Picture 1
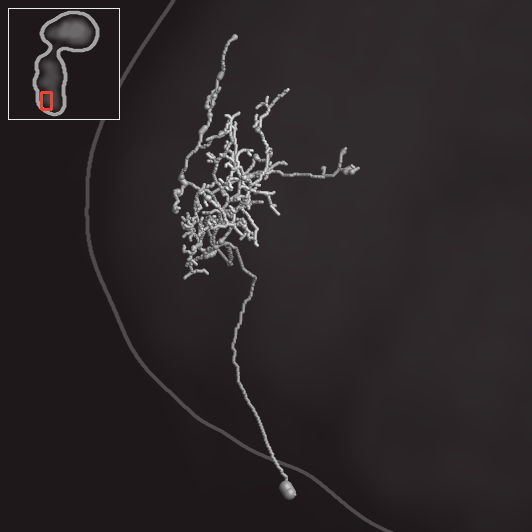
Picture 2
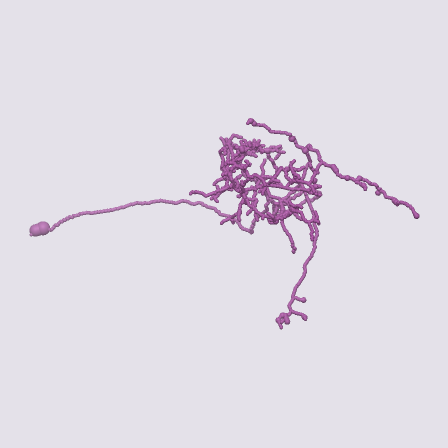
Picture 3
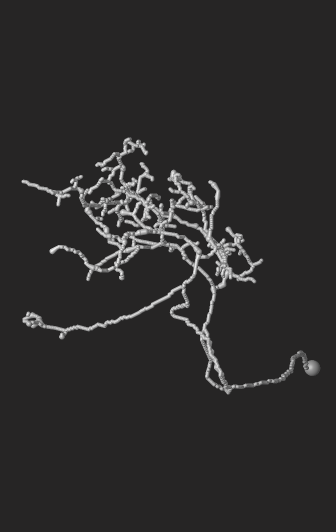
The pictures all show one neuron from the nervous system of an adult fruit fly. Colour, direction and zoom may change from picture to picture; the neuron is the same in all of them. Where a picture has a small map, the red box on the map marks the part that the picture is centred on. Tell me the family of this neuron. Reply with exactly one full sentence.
It is to family hemilineage 01B that the neuron is assigned.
